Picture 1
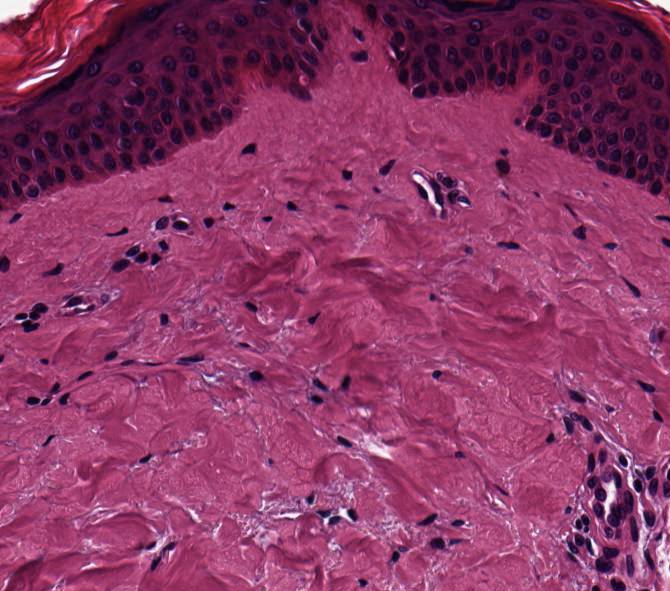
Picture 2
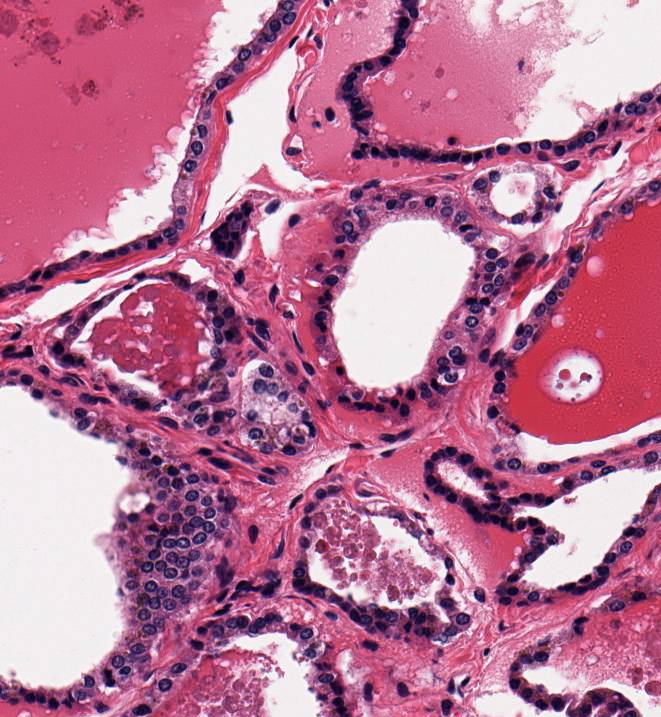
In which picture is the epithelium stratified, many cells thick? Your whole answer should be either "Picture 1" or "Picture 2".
Picture 1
